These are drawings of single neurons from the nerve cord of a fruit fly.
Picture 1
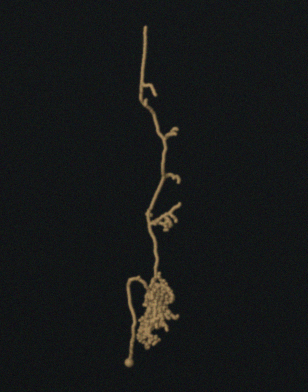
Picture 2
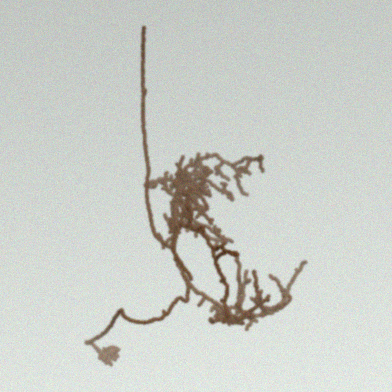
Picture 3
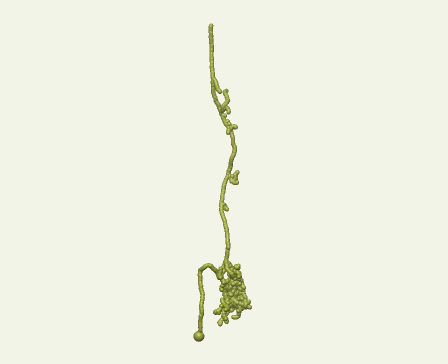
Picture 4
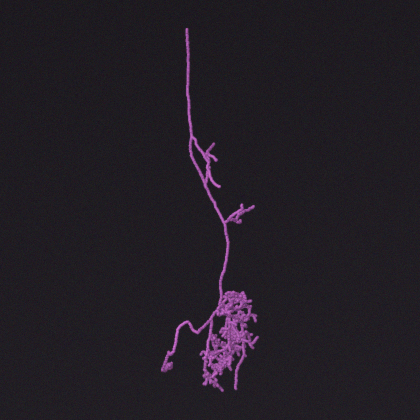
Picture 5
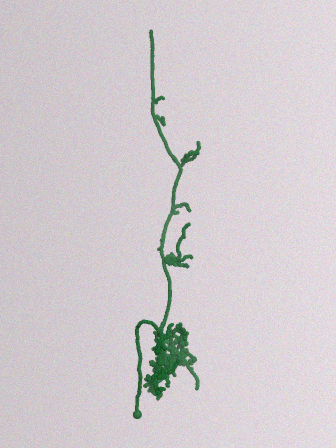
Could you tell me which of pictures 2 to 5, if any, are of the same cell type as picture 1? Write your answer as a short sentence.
Picture 2 and picture 5 are of the same cell type.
